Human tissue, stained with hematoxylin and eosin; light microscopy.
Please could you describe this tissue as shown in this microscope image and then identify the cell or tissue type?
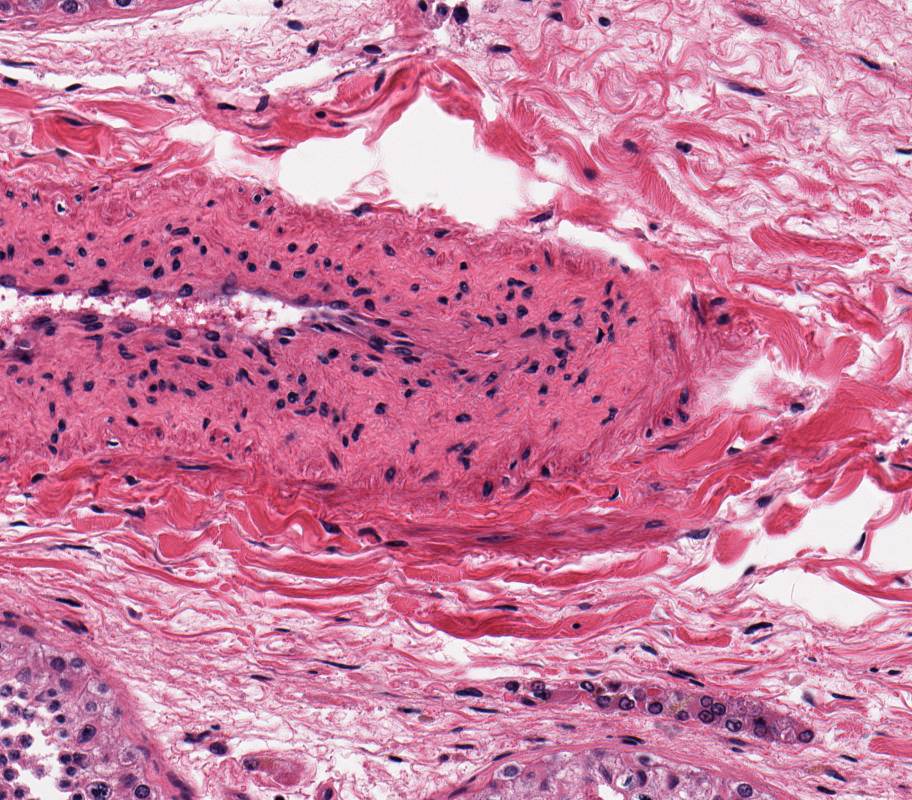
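A broad band of fibrillar pink tissue with many scattered dark nuclei crosses mid-field. Dense, wavy, deep pink collagen with sparse spindle-shaped nuclei lies above and below it. Tubule edges lined by several cell layers with round nuclei lie in both bottom corners. This is testis.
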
